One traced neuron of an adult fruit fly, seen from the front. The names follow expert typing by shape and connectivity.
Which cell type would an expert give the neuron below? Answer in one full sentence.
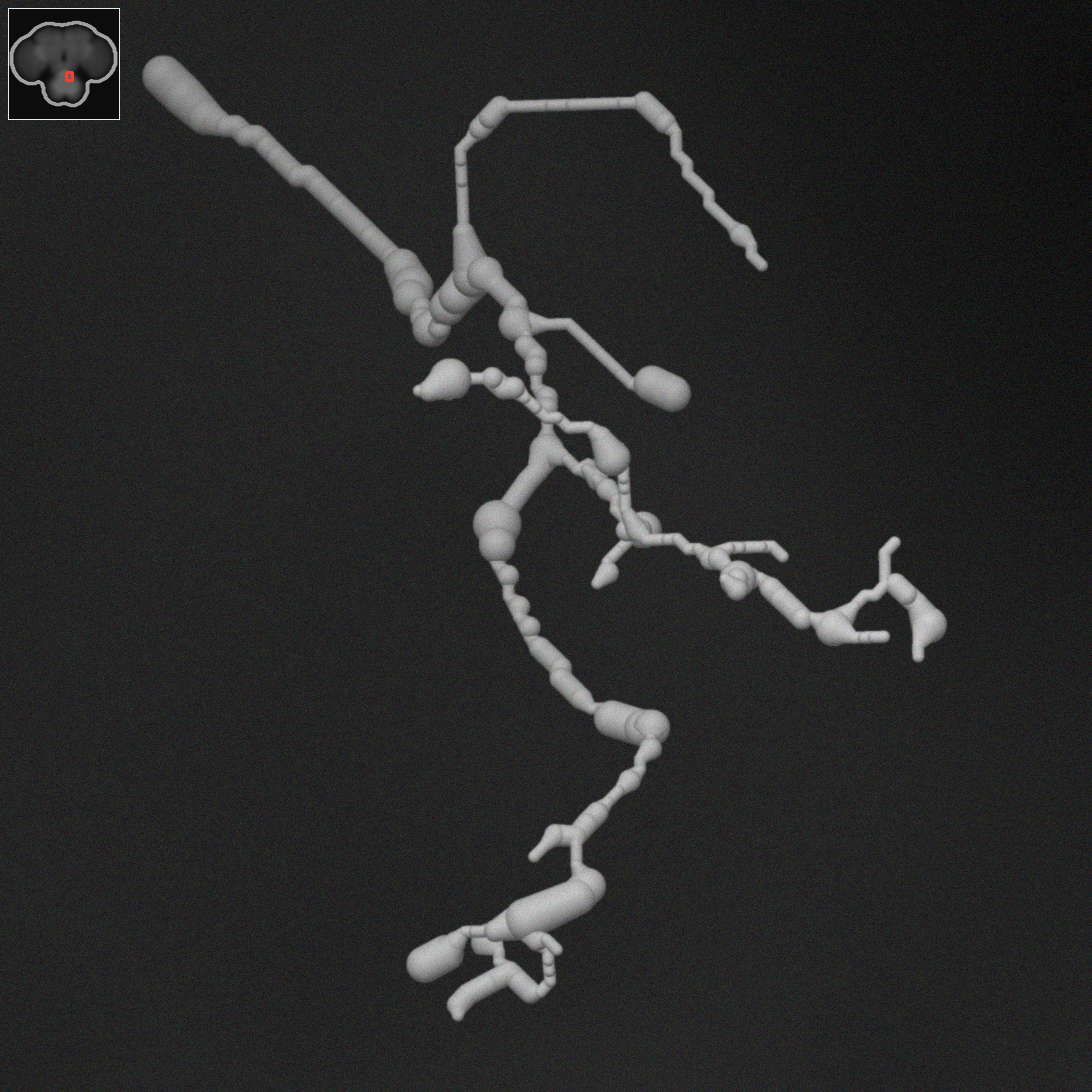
Belonging to the cell type SNxx10 is this neuron.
